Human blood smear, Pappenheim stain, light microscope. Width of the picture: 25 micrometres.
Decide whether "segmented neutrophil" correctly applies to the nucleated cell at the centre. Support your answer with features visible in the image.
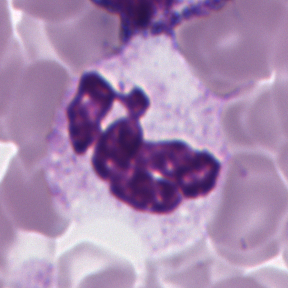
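First, the nucleus is divided into several lobes that remain connected.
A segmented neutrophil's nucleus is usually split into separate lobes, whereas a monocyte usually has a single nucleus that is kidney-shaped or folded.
This point goes to segmented neutrophil and against monocyte. Second, the cytoplasm is pale pinkish-lilac.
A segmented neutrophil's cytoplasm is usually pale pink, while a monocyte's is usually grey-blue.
This too sides with segmented neutrophil. Third, the cytoplasm is abundant and no nucleoli are visible.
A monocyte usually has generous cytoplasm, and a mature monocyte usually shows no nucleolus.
So neither of these points counts against monocyte. The remaining features are simply seen: the outline is roughly round, the chromatin is dark purple and densely clumped, and fine lilac granules are scattered through the cytoplasm. Verdict: the name segmented neutrophil fits this cell.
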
